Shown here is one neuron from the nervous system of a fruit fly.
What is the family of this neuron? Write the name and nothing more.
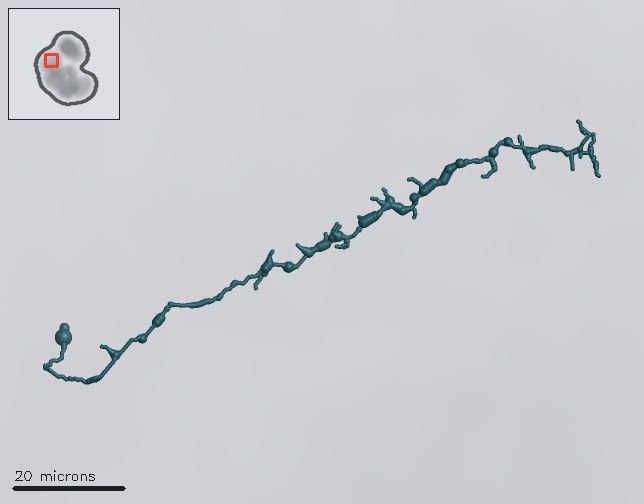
Dm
